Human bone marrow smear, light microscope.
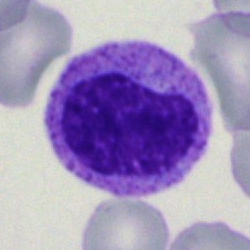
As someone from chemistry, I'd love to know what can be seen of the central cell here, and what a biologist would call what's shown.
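Look first at the nucleus: a shallow dent along its upper edge gives it a kidney shape. You won't find a distinct nucleolus there. Fine purple granules are scattered all through the cytoplasm, and there are no vacuoles. This is a myelocyte.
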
